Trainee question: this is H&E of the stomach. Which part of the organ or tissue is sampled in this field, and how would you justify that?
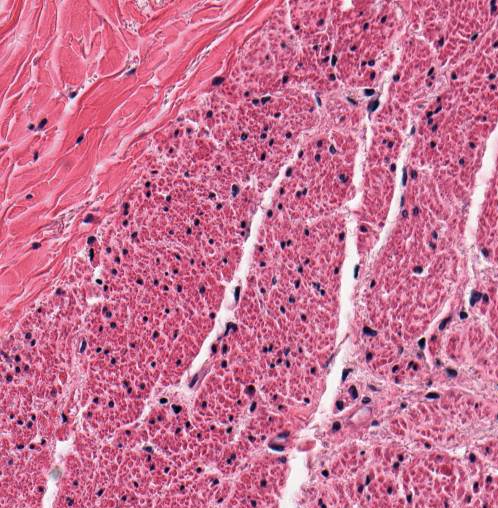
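Smooth muscle forms the mottled area. Its small dark round-to-oval nuclei are spread fairly evenly among the profiles.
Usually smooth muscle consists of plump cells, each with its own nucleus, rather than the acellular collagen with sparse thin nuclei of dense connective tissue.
Narrow white clefts cross it obliquely from lower left to upper right; dense, wavy pink fibrous tissue occupies the upper-left corner, and no epithelium or glands appear.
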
